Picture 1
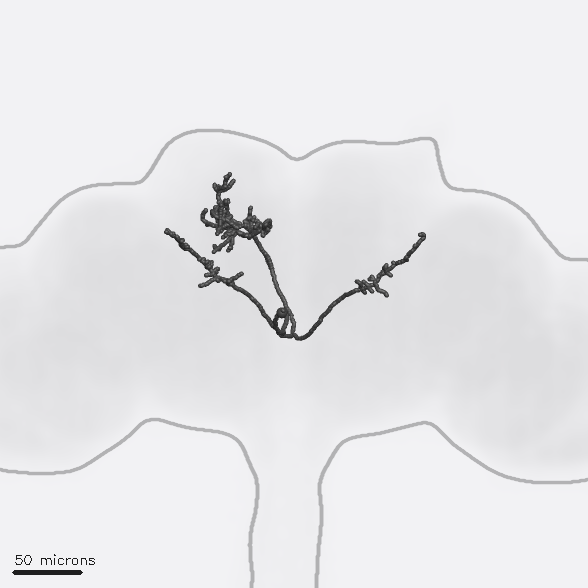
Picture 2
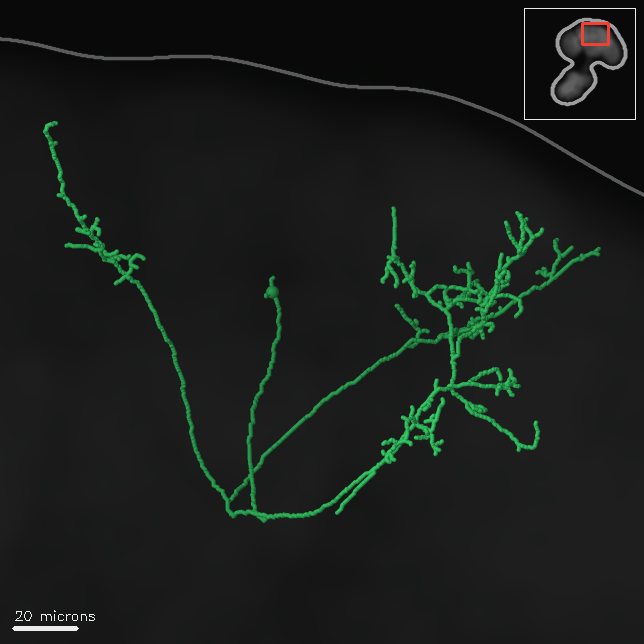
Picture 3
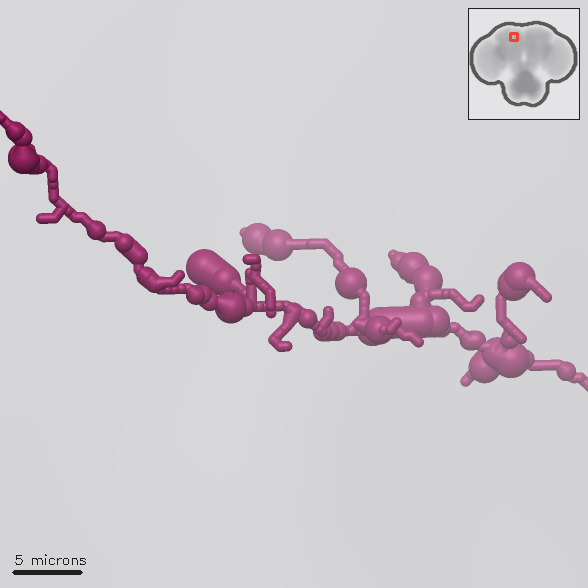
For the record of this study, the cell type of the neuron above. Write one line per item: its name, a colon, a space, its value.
cell type: CRE095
